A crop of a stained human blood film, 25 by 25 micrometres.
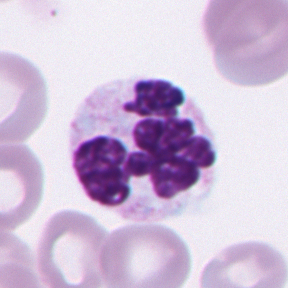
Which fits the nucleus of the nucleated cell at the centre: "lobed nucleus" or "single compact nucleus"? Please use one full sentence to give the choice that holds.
Rather than one mass, the nucleus consists of distinct lobes.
